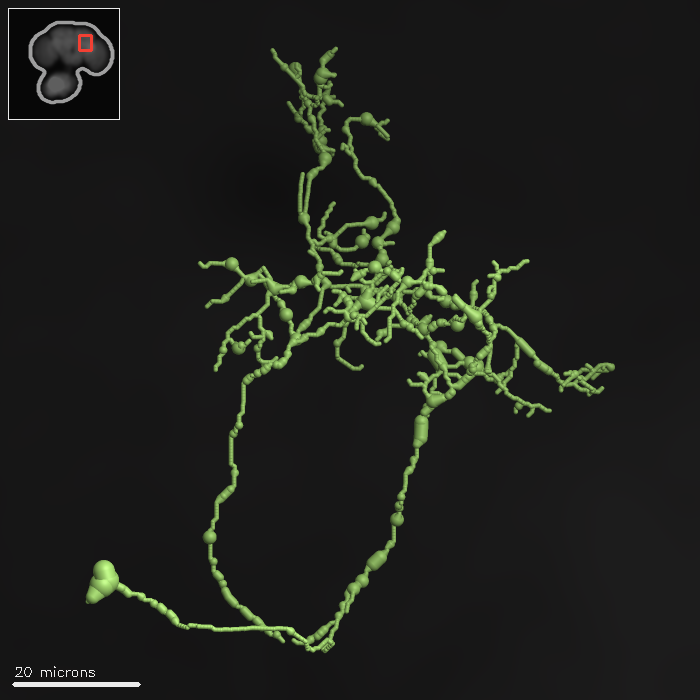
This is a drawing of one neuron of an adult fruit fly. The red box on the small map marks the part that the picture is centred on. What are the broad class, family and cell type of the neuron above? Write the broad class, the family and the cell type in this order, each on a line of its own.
central-brain intrinsic neuron
hemilineage VPNp&v1_ventral
PLP186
